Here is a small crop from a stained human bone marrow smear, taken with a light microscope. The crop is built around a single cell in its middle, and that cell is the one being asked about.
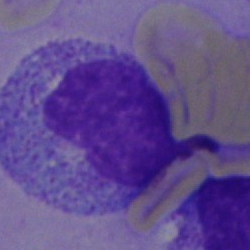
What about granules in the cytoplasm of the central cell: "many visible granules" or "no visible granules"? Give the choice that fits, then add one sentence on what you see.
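Many visible granules. Numerous purple granules fill the cytoplasm.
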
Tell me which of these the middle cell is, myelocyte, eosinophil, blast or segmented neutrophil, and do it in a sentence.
Here the cell in the middle is a myelocyte.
